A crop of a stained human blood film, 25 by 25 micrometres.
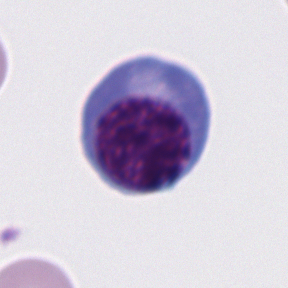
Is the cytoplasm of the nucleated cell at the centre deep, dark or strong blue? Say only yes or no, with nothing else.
Yes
